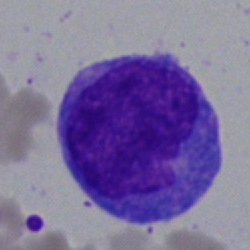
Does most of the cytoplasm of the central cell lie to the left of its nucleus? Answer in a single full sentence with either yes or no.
No, what lies toward the left is the nucleus of the cell.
